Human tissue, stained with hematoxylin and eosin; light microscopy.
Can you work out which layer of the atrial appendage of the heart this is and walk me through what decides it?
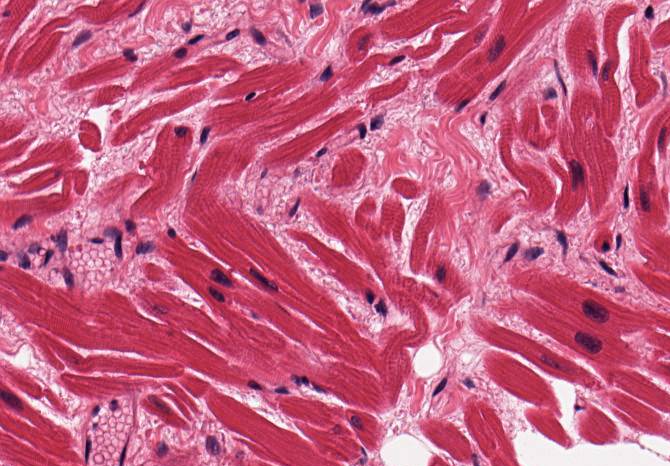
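What you're looking at is myocardium. Its bundles of elongated, deep red-pink fibres run in several directions, with looser tissue between. Each fibre shows fine transverse cross-striations, and its oval, dark purple nuclei lie inside it, not at its edges.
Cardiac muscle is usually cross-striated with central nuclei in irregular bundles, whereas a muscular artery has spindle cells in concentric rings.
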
